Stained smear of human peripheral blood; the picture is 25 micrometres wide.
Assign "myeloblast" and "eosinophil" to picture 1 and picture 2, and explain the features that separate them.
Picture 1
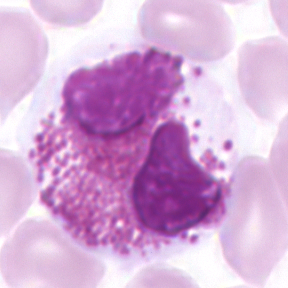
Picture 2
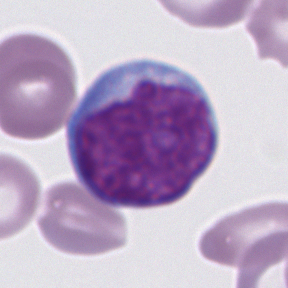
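Picture 1: eosinophil. Picture 2: myeloblast. Nucleus: picture 1 has two lobes, upper left and lower right, with dense deep purple chromatin; picture 2 has a rounded nucleus with an uneven, slightly notched upper border, filling about 70% of the cell's area.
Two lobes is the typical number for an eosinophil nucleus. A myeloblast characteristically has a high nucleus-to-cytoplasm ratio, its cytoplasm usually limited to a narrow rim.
Granules: picture 1 packed with pink-red granules, round and of roughly even size, most crowded at lower left; picture 2 shows no distinct granules.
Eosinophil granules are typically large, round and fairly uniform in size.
Outline of picture 2: round and smooth, about 13 micrometres across, no surface projections, no vacuoles in the cytoplasm.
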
